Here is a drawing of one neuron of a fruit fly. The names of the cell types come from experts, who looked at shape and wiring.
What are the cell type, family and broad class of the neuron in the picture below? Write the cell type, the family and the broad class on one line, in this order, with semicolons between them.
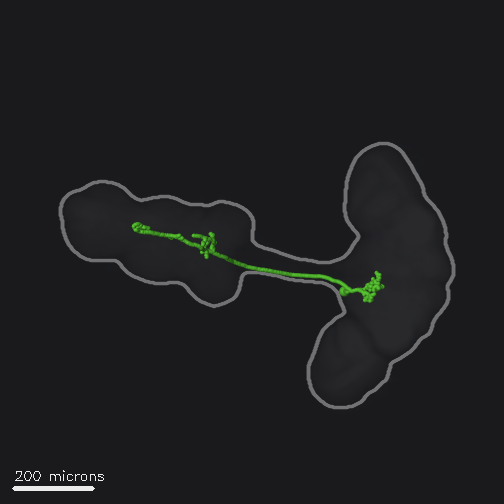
DNg02_b; hemilineage LB12; descending neuron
